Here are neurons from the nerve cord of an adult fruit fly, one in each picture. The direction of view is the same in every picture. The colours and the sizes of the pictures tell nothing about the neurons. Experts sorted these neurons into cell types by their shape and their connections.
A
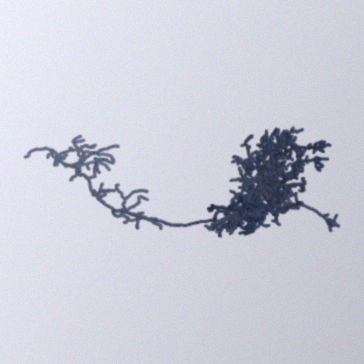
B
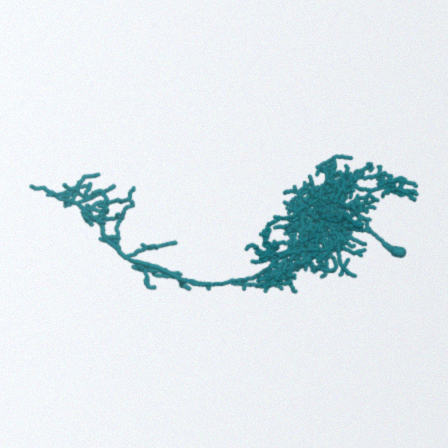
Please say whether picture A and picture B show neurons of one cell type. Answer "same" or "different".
same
